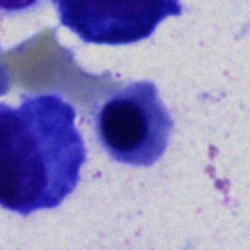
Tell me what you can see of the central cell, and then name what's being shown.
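Note that the nucleus sits off-centre, toward the left, and that its chromatin is very dark and dense throughout. Blue cytoplasm forms a moderate rim, widest on the right. The outline is somewhat angular rather than smoothly round. It is an erythroblast.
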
